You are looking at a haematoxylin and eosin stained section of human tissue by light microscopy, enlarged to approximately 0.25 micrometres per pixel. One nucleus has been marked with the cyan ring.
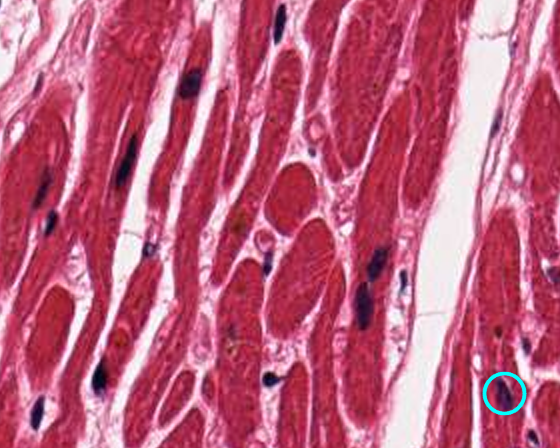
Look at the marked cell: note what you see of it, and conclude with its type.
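The nucleus is an elongated oval, stained dark purple, with its long axis running along the length of the fibre. The nucleus sits inside the fibre, away from its borders, with red cytoplasm on both sides. The cytoplasm is deep red and plentiful, filling the fibre around the nucleus. The cell is part of a long fibre lying parallel to neighbouring fibres, separated from them by thin pale clefts. Type of cell: cardiomyocyte.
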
